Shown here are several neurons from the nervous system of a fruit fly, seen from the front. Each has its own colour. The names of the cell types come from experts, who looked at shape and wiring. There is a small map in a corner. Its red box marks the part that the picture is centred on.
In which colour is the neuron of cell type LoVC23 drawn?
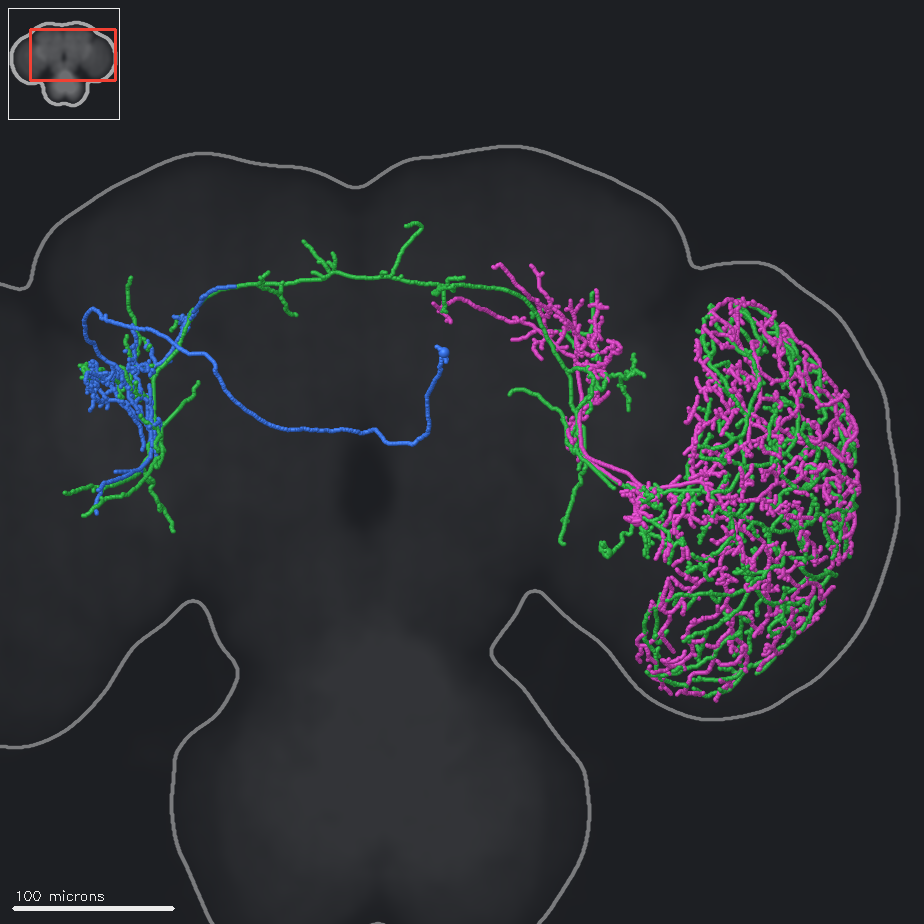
blue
